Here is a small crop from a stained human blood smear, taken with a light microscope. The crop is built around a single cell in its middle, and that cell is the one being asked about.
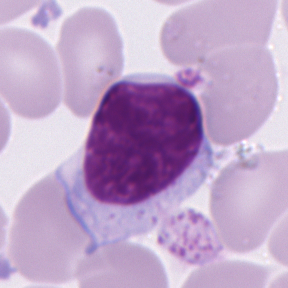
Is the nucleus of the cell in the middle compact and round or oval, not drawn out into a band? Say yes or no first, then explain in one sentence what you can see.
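Yes. The nucleus is a single rounded mass without lobes.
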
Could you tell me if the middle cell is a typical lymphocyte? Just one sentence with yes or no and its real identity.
No, wrong label: the middle cell is a large granular lymphocyte instead of a typical lymphocyte.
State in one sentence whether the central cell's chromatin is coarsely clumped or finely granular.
The chromatin in this nucleus is coarsely clumped.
